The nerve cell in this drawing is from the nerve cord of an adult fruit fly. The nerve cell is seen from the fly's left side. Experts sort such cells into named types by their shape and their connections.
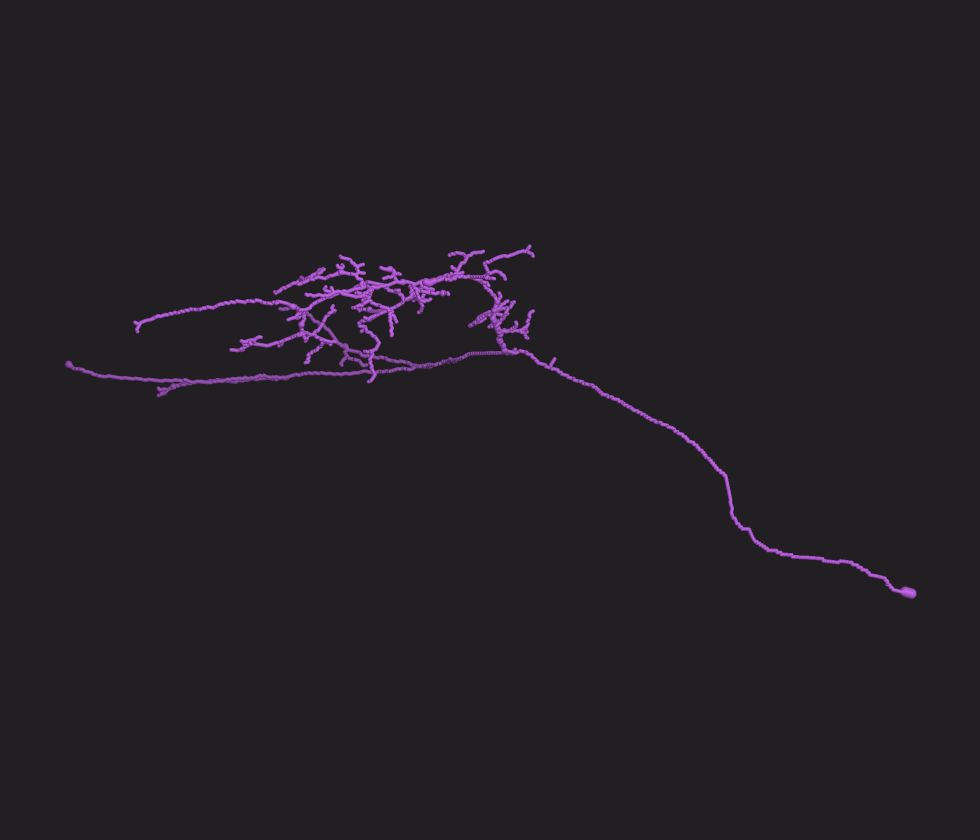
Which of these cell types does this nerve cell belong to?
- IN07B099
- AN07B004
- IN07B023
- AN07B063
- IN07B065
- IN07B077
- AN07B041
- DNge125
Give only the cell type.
IN07B099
